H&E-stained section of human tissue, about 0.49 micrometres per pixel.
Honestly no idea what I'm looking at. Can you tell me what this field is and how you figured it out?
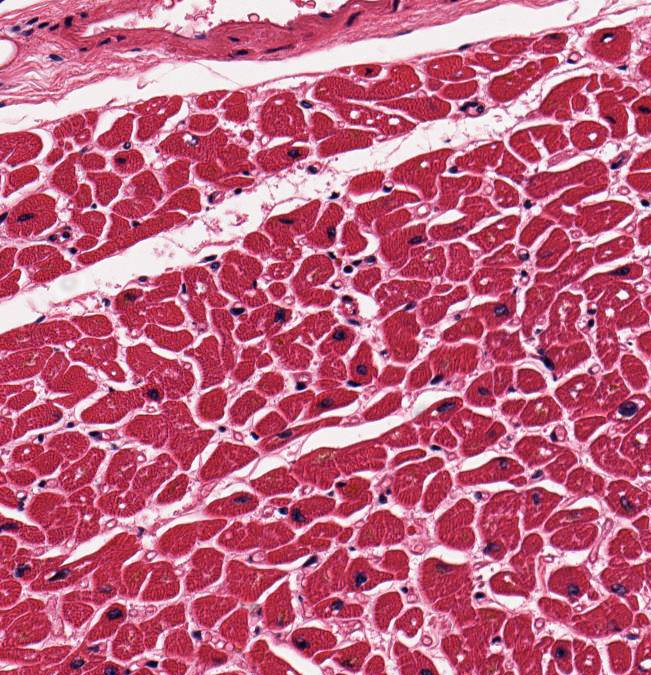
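Most of the field is myocardium: tightly packed muscle fibres cut in cross section. Outline: the fibre profiles are irregular, and some look branched or joined to neighbours.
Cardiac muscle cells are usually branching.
Nucleus: where one appears in a fibre, it is central.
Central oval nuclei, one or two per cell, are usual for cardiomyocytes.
Cytoplasm: deep red, with a pale clear zone around some central nuclei.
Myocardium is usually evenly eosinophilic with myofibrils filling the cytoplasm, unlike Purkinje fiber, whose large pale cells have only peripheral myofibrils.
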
